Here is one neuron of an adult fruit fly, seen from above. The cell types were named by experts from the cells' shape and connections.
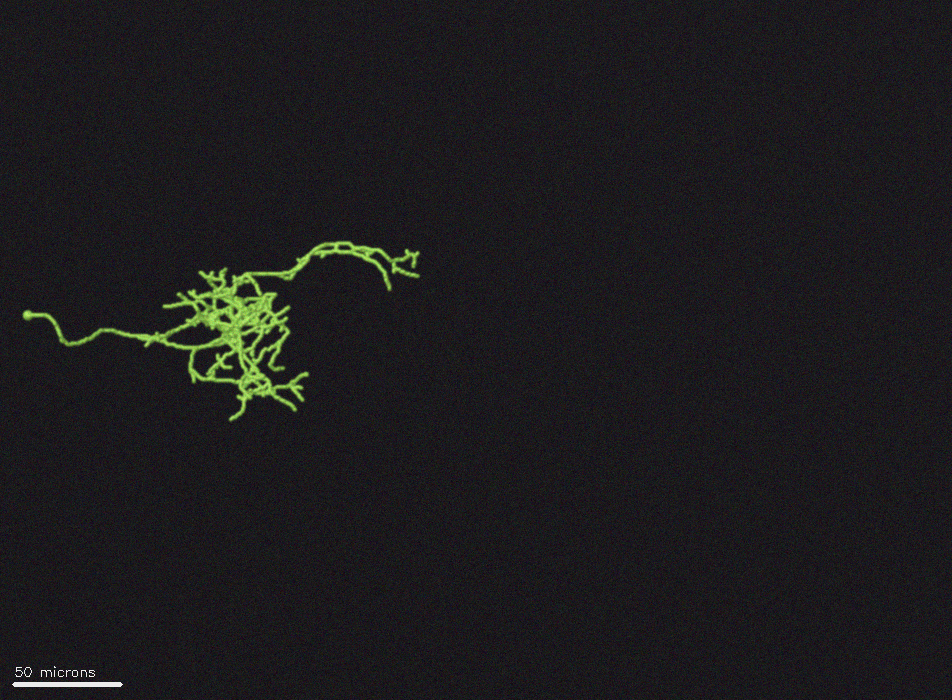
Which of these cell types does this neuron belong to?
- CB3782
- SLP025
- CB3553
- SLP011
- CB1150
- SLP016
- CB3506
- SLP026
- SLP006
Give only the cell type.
CB3782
